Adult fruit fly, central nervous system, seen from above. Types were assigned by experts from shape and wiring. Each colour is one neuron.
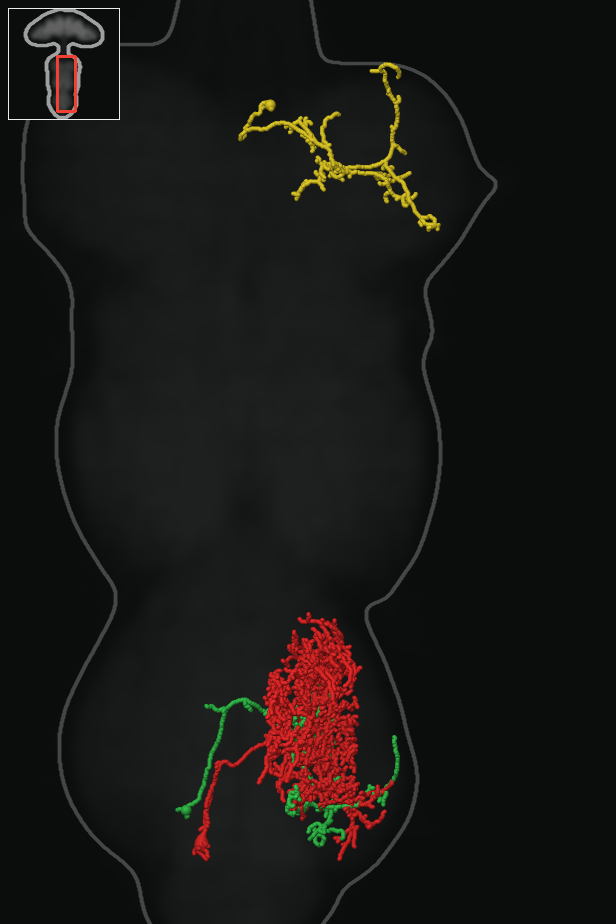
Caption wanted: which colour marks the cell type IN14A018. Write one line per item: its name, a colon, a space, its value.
colour: green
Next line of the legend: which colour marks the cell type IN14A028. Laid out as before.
colour: yellow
